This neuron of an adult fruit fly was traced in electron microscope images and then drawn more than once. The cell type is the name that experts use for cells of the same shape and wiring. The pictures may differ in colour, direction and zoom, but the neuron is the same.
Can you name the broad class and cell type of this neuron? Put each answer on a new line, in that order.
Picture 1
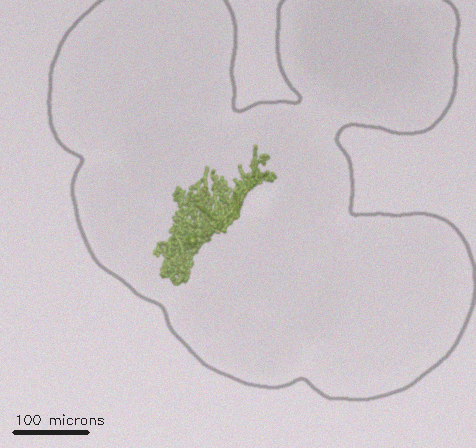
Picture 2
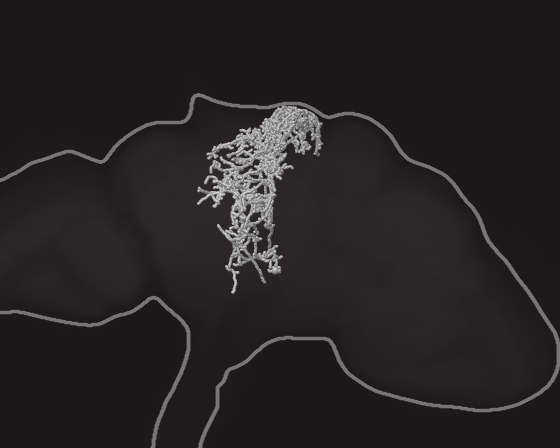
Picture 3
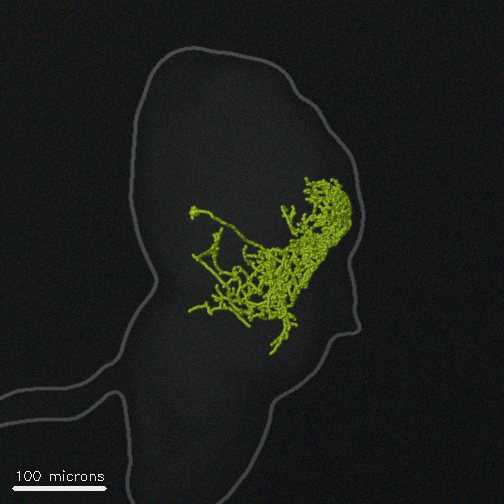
central-brain intrinsic neuron
CRE100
